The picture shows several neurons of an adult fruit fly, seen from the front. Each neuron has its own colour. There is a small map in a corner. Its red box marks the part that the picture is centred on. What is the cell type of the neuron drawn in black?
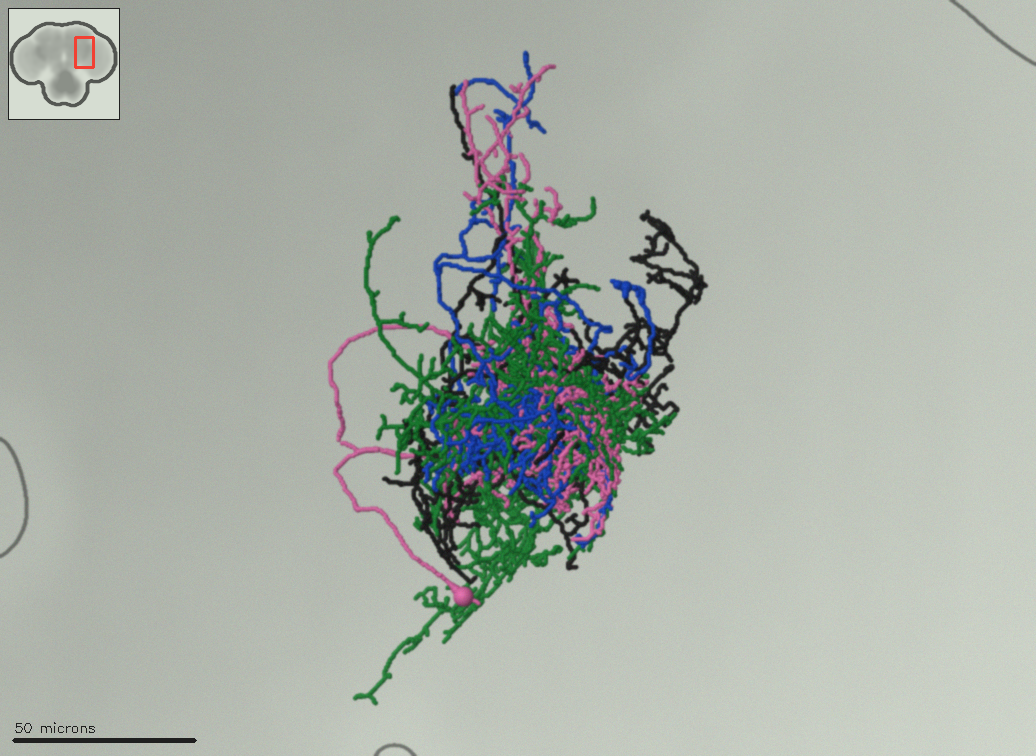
AVLP345_a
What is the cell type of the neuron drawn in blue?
AVLP309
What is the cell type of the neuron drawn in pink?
AVLP252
